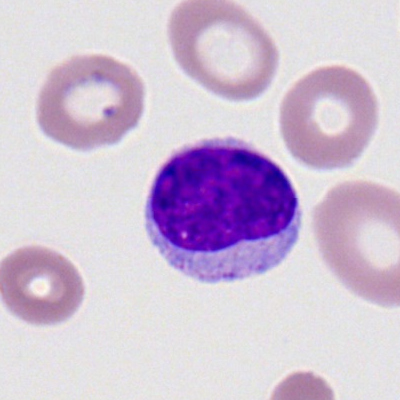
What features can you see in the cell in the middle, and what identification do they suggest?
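Let me start with the outline: round to slightly oval, and smooth. The chromatin is dark purple and coarsely clumped. The cytoplasm, pale blue-lavender, is widest as a crescent along the lower side. This is a lymphocyte.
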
